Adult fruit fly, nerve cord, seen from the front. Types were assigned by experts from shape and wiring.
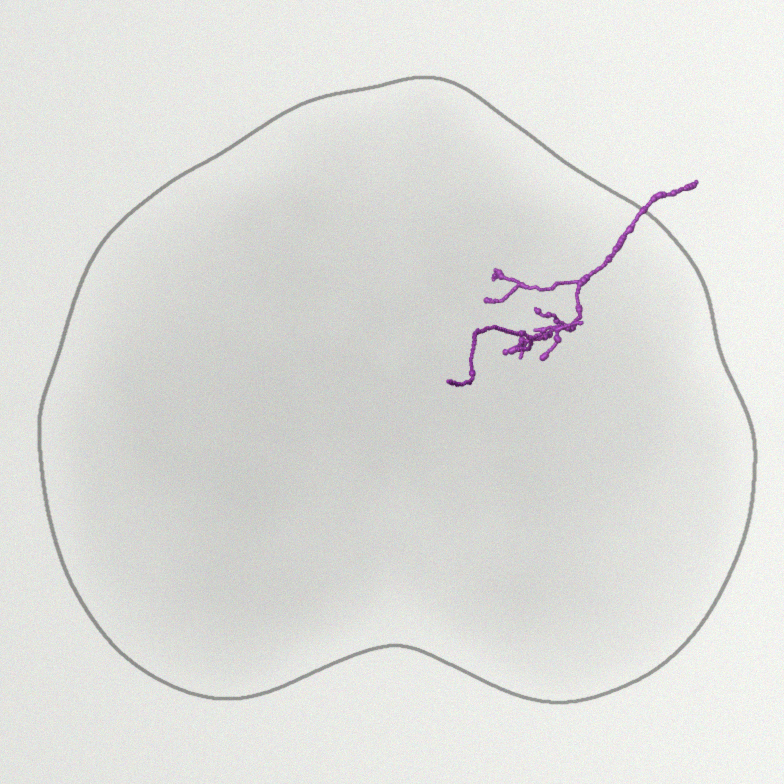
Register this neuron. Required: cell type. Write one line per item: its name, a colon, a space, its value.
cell type: SApp08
